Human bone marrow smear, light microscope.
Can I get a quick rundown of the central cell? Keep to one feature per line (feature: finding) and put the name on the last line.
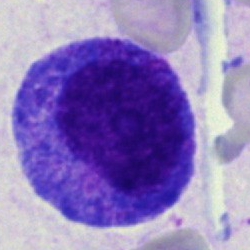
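Chromatin: dense, dark purple
Cytoplasm: blue, a broad band on the left and lower sides of the nucleus
Granules: fine, reddish-purple, scattered through the cytoplasm
Pale zone: cytoplasm against the left edge of the nucleus
Name: promyelocyte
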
